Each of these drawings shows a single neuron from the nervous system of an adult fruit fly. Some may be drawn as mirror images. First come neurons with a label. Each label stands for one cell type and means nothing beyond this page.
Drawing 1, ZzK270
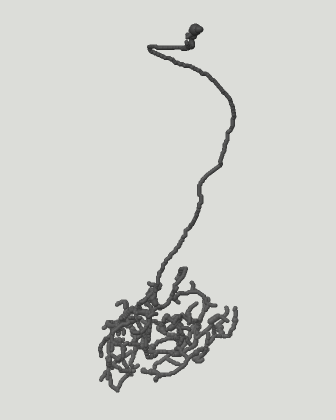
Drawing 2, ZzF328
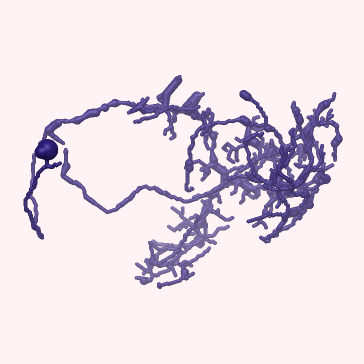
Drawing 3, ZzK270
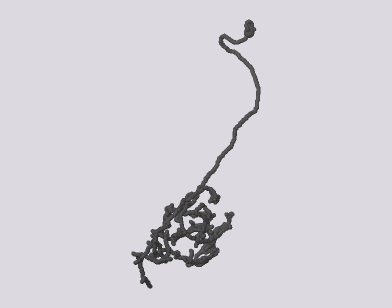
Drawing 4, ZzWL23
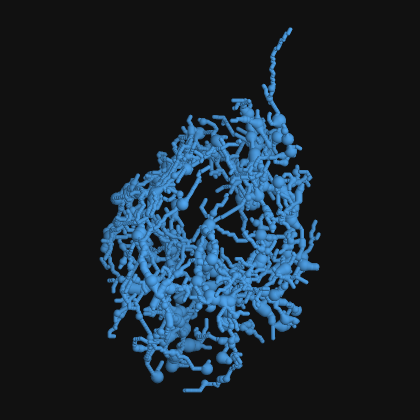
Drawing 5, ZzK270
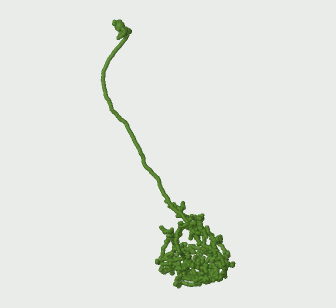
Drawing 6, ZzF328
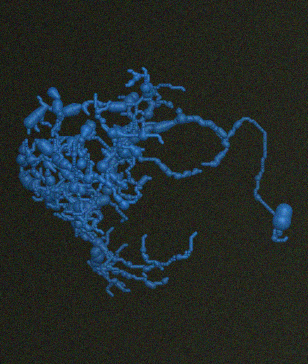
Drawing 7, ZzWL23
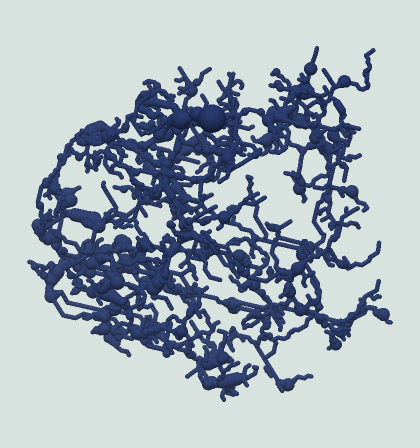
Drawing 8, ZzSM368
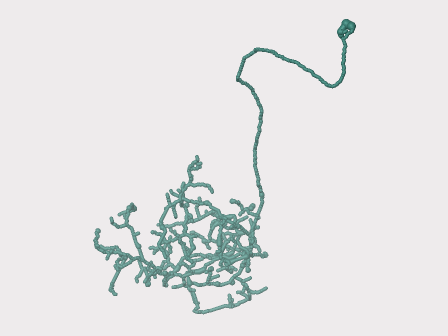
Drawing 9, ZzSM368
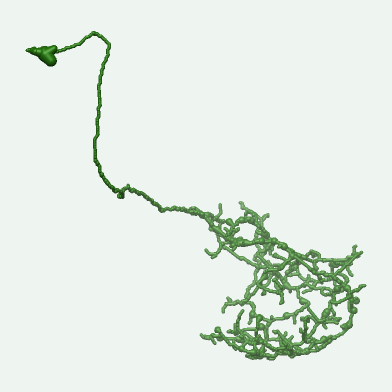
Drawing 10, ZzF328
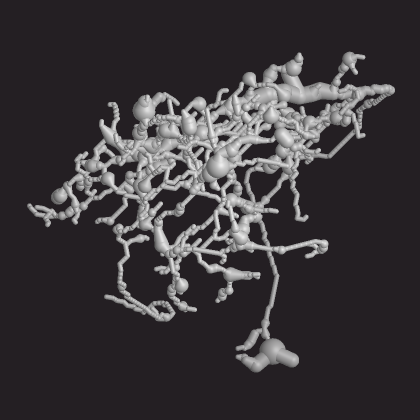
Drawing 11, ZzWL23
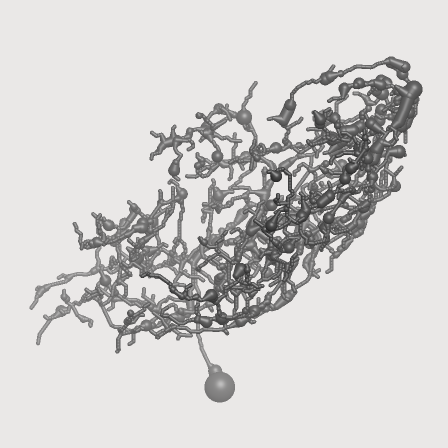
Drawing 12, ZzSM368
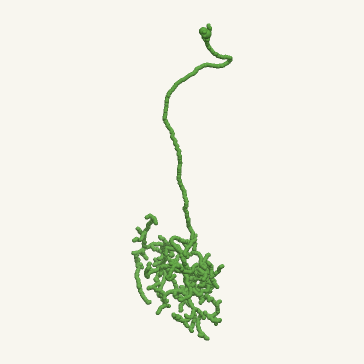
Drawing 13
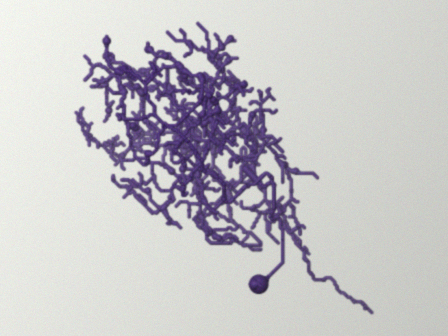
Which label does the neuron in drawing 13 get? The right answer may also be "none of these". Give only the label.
ZzWL23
